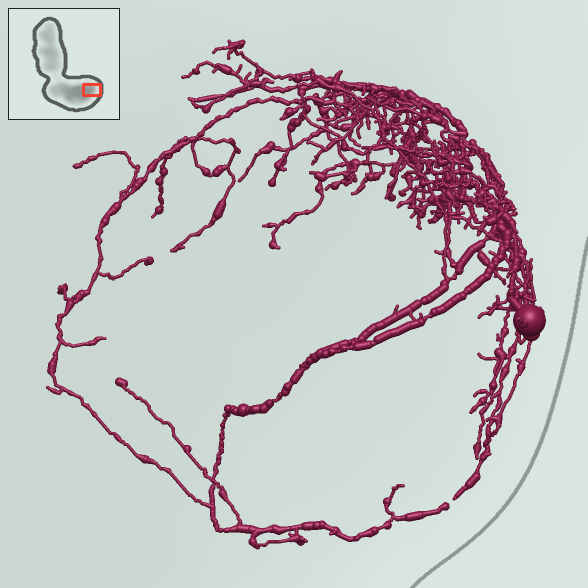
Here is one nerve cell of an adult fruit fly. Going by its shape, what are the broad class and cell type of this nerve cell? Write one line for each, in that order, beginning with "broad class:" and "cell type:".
broad class: central-brain intrinsic neuron
cell type: SLP373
